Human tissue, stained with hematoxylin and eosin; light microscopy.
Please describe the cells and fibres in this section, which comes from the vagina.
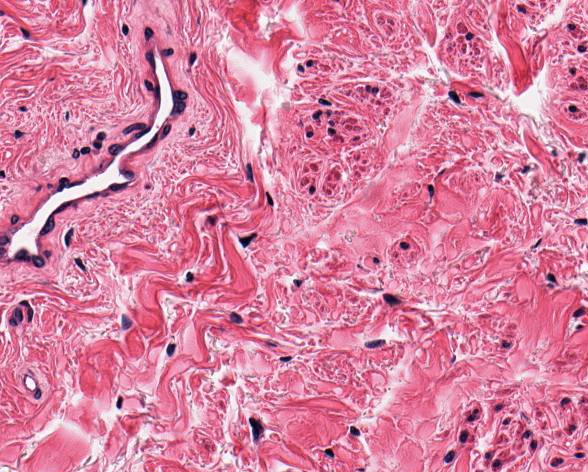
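First, the whole field is pink collagenous stroma, with no epithelium anywhere. Second, the collagen bundles in the left half follow a wavy, tortuous course. Third, stromal nuclei are sparse, small, dark, spindle to oval. Last, upper right: rounded bundles holding small clusters of nuclei.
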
